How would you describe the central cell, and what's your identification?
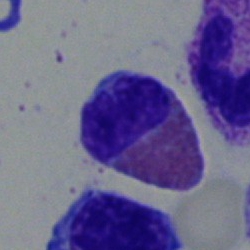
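Eccentric nucleus fills the upper left part of the cell. Its edge facing the cytoplasm runs nearly straight. Chromatin dark purple, densely stained. Cytoplasm with a fine, evenly speckled granular texture. Identity: eosinophil.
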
